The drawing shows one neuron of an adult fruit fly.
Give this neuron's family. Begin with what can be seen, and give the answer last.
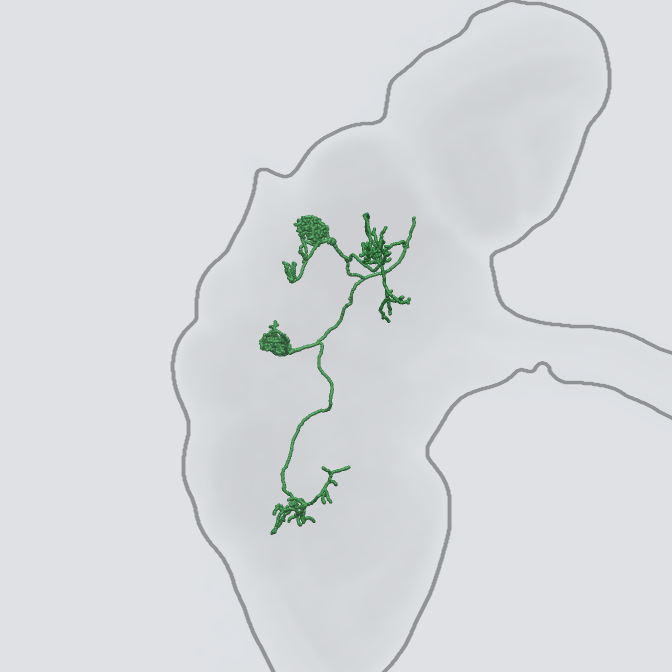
It lies in the brain. As drawn here it is taller than it is wide. This is a central-brain intrinsic neuron. The name of its family is class ALPN.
